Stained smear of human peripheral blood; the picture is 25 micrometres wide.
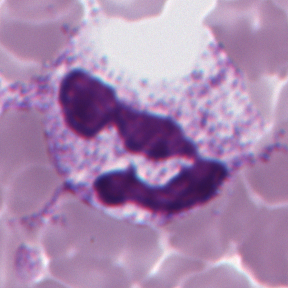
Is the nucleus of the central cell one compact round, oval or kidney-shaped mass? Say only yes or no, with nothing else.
No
